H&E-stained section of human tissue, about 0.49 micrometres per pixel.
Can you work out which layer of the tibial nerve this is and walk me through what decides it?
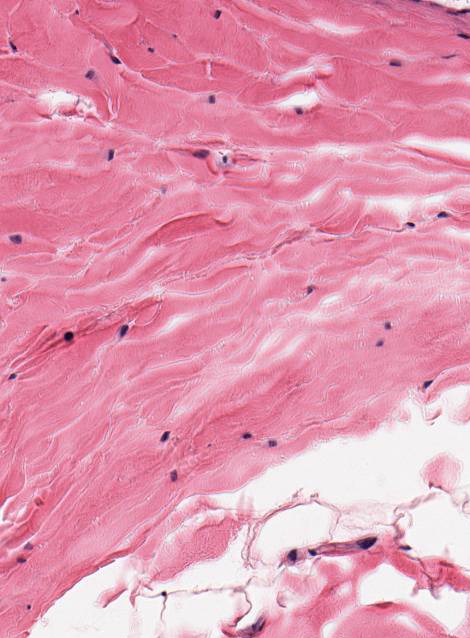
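Epineurium is the answer. Point by point: the pink fibrous bundles are densely packed and fill most of the field; they follow a wavy, undulating course; and their nuclei are sparse, widely scattered, small, dark purple and oval to elongated.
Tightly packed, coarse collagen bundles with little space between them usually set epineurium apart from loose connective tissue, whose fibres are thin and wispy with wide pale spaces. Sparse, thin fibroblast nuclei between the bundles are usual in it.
The lower right holds an empty white area.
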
